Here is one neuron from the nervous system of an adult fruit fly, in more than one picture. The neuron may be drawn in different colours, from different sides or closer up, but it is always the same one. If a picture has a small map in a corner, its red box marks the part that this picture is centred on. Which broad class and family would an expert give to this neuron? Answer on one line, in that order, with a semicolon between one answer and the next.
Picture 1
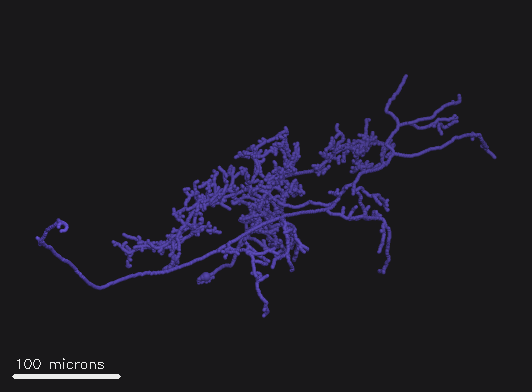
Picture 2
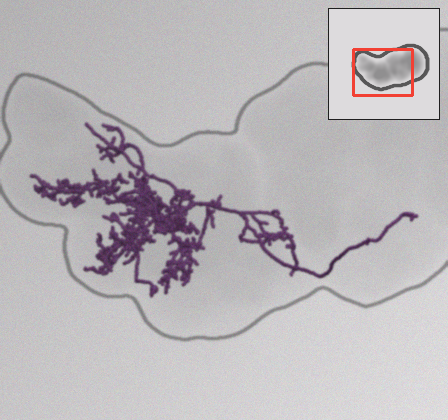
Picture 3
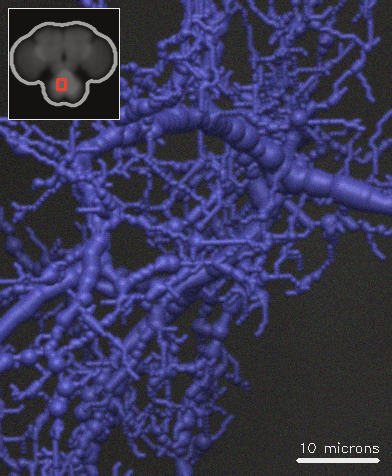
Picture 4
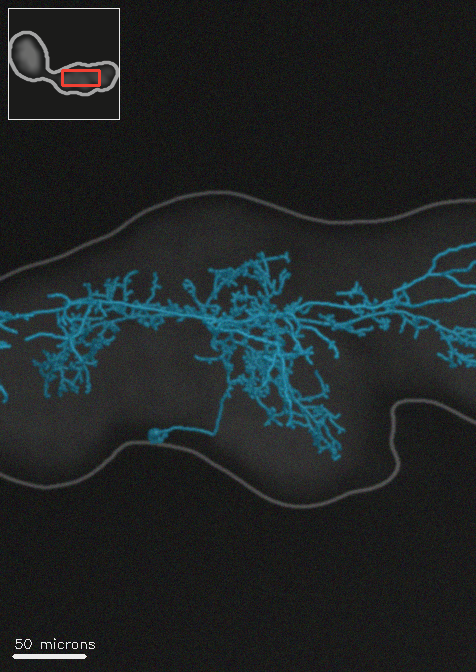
ascending neuron; hemilineage 07B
